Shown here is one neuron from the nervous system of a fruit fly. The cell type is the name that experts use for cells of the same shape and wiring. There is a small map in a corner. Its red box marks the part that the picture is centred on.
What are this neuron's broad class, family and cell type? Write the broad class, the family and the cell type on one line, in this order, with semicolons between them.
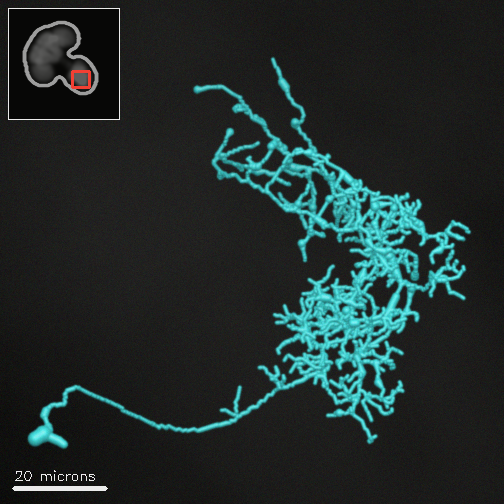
nerve-cord intrinsic neuron; hemilineage 01A; IN01A059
